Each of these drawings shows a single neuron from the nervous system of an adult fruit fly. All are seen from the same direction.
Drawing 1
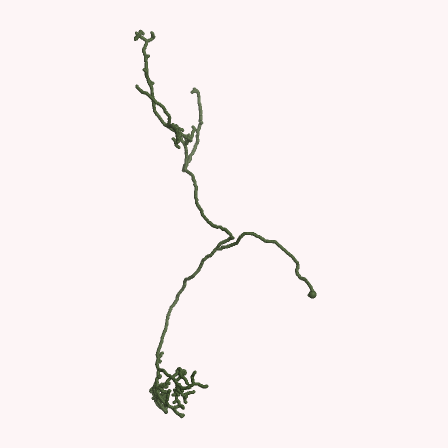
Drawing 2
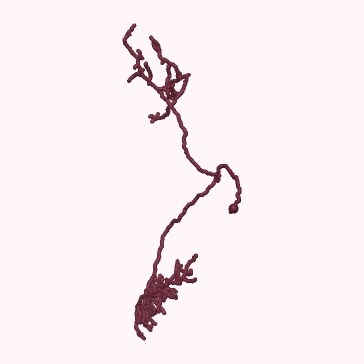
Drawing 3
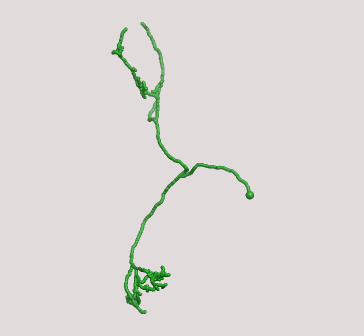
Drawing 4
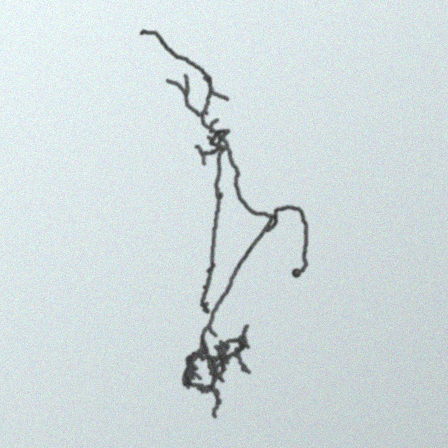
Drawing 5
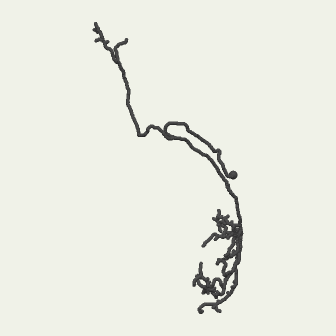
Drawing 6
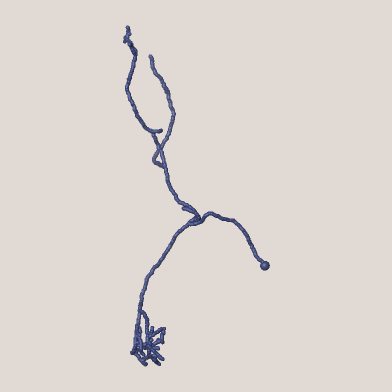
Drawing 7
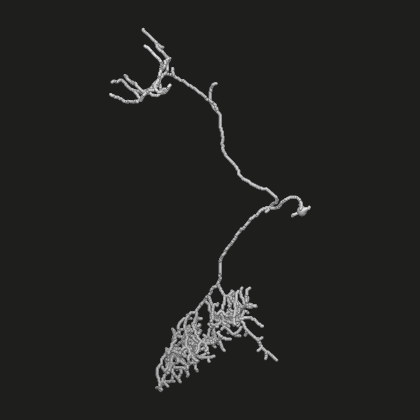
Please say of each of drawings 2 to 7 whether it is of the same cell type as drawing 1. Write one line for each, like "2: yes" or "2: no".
2: yes
3: yes
4: yes
5: no
6: yes
7: no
